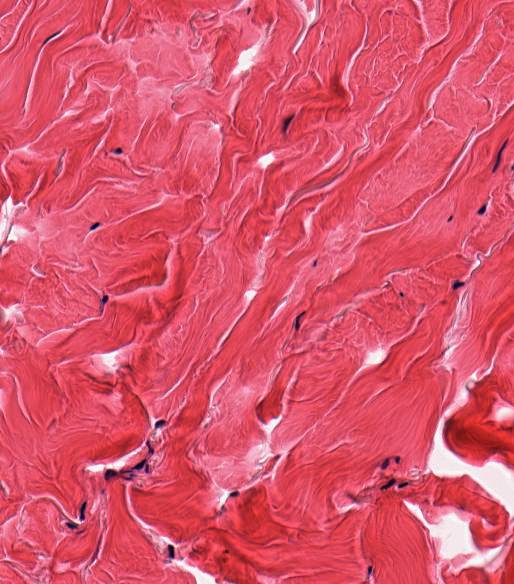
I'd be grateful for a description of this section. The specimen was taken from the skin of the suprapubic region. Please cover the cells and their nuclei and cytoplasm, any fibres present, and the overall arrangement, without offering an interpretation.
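Thick, closely packed, deeply eosinophilic collagen bundles fill the whole field, each showing a fine, wavy fibrillar texture. Narrow white clefts separate many of them. Between the bundles lie sparse fibroblasts, whose nuclei are small, dark and spindle-shaped.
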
